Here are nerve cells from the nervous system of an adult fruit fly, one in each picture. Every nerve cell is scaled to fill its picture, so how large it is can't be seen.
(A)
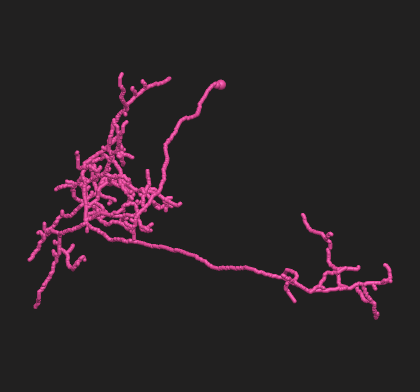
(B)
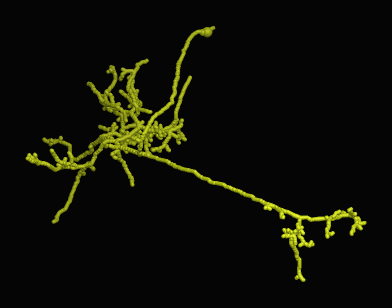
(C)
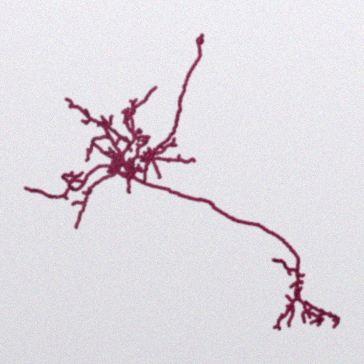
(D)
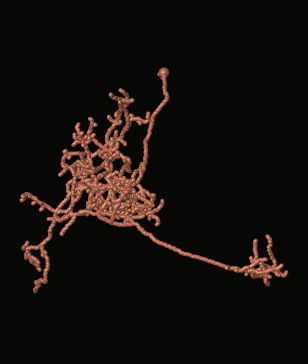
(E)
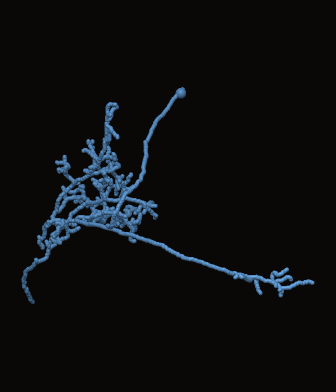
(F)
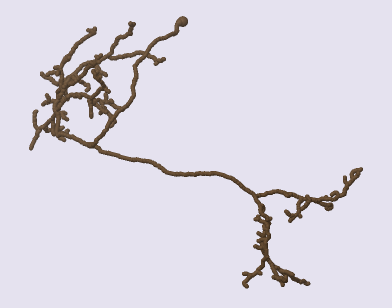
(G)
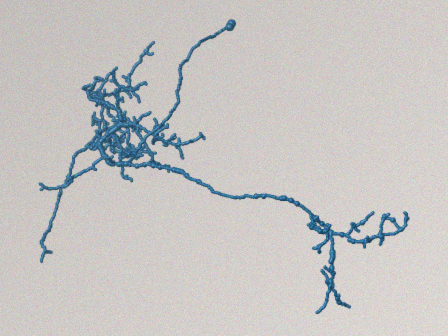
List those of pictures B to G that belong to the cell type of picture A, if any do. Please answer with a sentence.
Picture F is of the same cell type.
